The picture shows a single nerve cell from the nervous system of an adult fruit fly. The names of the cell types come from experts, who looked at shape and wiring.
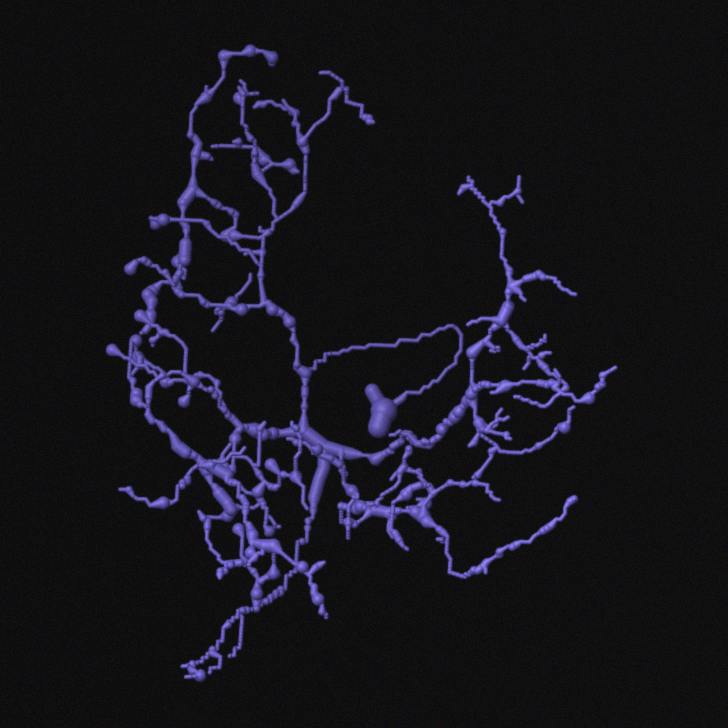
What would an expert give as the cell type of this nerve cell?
IN01B023_d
